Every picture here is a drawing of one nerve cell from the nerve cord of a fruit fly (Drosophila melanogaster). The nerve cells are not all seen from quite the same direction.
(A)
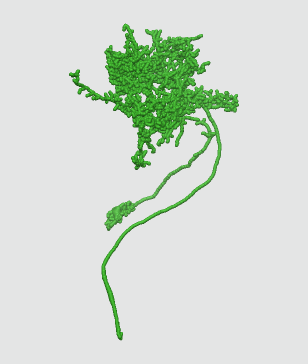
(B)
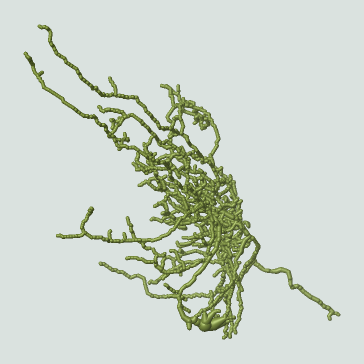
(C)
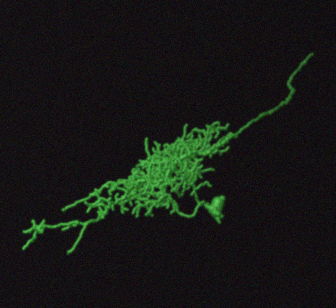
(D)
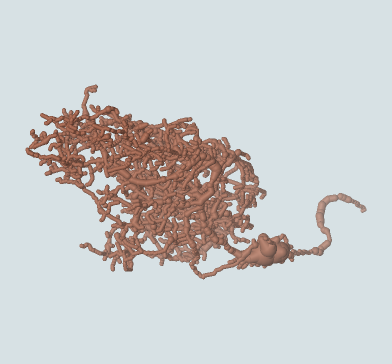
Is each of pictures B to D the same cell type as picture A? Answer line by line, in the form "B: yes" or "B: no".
B: no
C: no
D: no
